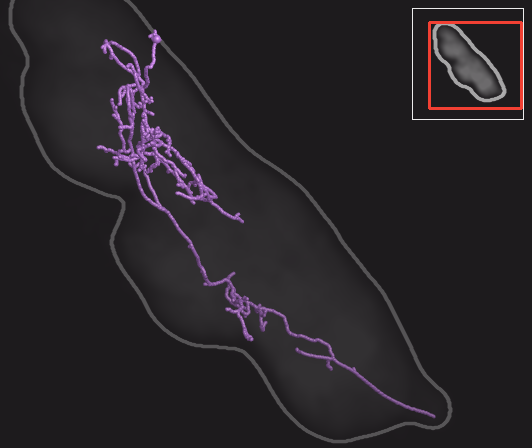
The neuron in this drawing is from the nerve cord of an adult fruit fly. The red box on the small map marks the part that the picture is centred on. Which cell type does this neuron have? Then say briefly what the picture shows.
Its cell type is AN05B045. This is an ascending neuron. As drawn here it is about as wide as it is tall.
